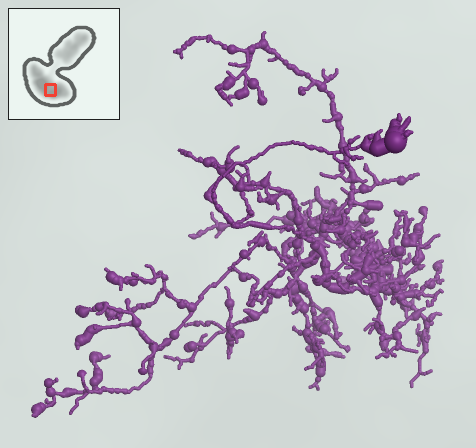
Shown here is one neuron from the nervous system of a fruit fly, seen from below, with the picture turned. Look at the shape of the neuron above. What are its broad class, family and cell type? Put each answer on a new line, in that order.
central-brain intrinsic neuron
hemilineage WEDa1
SAD021_b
